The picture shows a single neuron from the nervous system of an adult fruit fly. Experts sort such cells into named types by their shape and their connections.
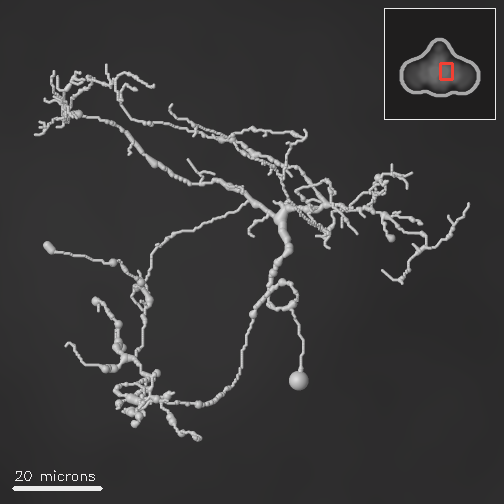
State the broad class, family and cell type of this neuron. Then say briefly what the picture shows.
This is a central-brain intrinsic neuron. The family is hemilineage AOTUv1_medial. It is of cell type AOTU021. The cell body can be seen at the bottom of the picture. From left to right in the picture it spans about 100 microns. Dozens of branch ends can be seen.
